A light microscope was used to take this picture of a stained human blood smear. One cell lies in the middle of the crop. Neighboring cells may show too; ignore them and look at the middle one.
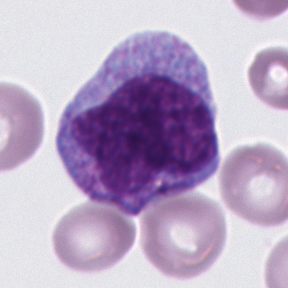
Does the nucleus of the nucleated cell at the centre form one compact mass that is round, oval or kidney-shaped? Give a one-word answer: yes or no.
Yes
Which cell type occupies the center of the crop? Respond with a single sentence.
The cell in the middle of the field of view is an atypical promyelocyte.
